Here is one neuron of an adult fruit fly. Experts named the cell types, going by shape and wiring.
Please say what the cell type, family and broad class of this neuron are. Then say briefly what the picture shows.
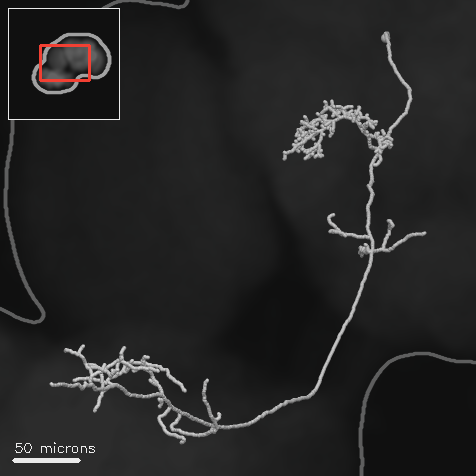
Its cell type is DNa07. The family is hemilineage WEDd1. Its broad class is descending neuron. By the scale bar it is about 300 microns tall in this view. The picture shows dozens of branch ends.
